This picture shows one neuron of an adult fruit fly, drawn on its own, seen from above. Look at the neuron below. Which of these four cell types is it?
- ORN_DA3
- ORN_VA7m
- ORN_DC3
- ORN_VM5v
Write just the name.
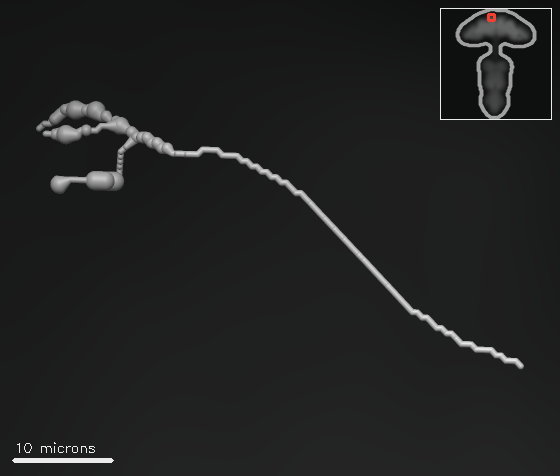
ORN_DA3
